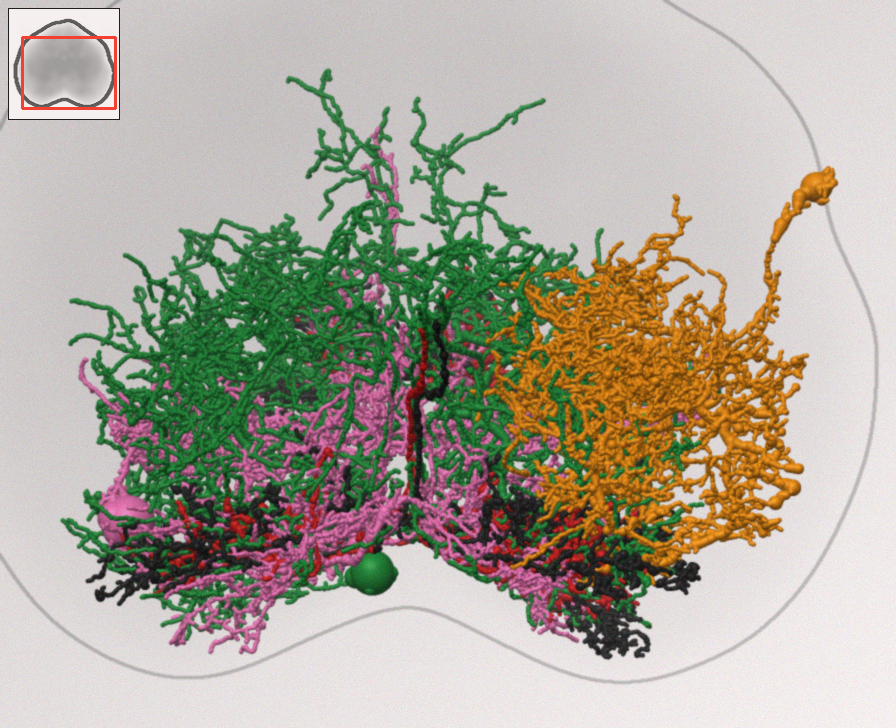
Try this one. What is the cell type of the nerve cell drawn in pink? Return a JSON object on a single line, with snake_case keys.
{"cell_type": "IN05B002"}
